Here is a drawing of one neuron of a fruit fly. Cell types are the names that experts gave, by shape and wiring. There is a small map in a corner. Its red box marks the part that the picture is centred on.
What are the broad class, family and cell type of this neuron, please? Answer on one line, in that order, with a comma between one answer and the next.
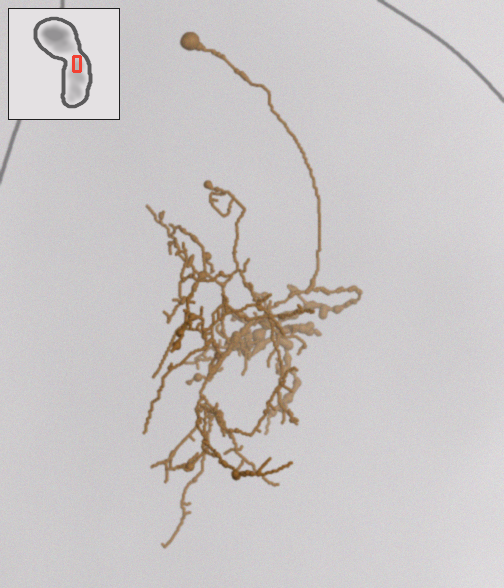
nerve-cord intrinsic neuron, hemilineage 09A, IN09A043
